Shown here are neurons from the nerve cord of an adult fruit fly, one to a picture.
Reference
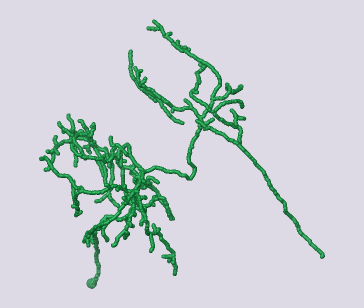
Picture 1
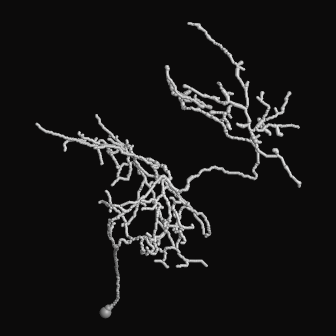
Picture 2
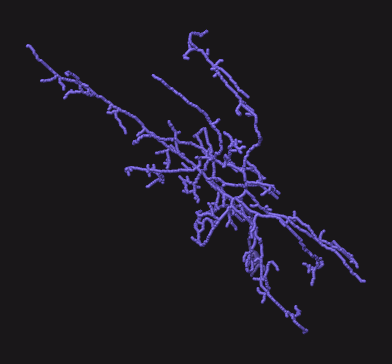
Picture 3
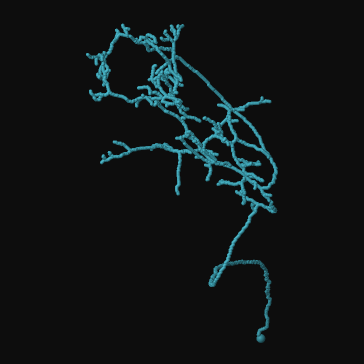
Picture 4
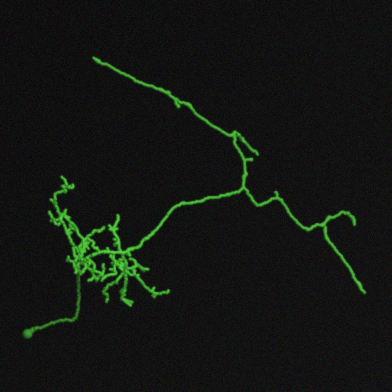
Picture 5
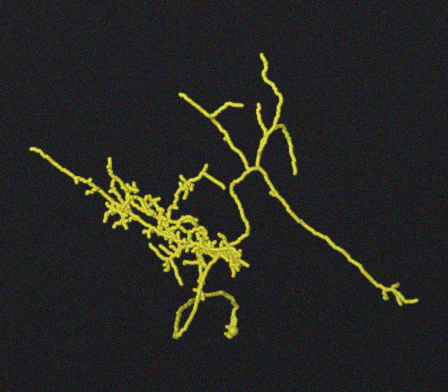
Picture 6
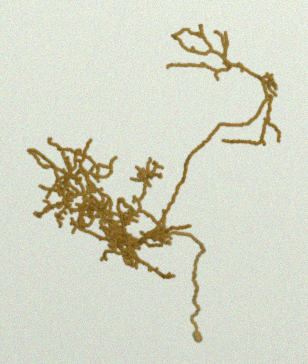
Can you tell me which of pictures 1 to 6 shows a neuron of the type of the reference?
1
